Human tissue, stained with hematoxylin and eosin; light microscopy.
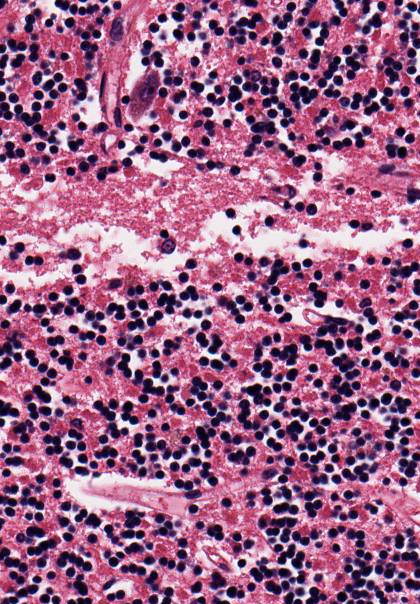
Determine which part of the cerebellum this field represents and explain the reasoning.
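This field shows the granular layer. Its predominant nuclei are round, dark and fairly uniform in size, with little or no cytoplasm visible around them.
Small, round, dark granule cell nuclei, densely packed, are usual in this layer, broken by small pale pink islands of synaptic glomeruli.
Here irregular patches of pink granular material lie between the clusters of nuclei.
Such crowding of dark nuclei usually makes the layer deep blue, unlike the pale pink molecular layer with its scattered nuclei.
Irregular white clefts cross the upper third of the field, running roughly horizontally.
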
